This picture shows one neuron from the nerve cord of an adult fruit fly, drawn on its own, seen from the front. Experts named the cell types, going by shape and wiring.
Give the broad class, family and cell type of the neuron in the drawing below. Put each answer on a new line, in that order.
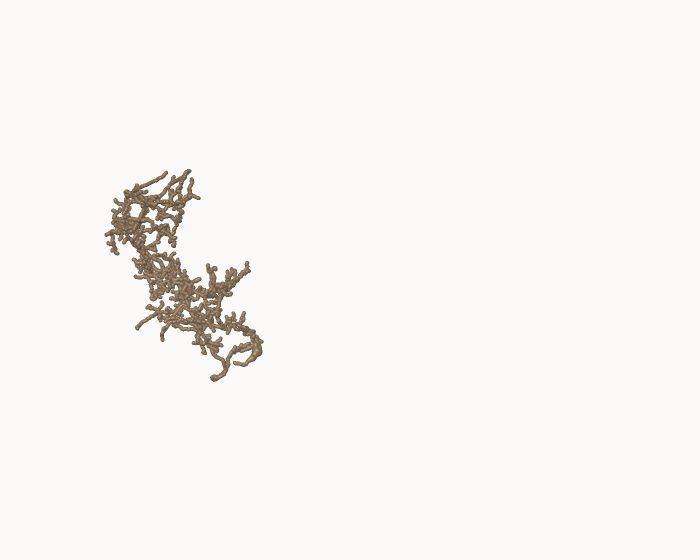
nerve-cord intrinsic neuron
hemilineage 13A
IN13A021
